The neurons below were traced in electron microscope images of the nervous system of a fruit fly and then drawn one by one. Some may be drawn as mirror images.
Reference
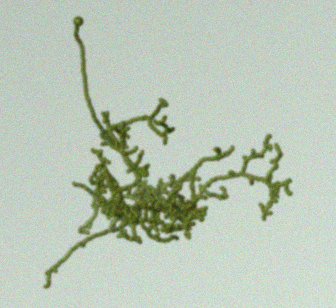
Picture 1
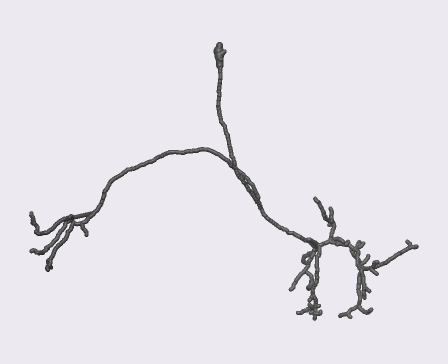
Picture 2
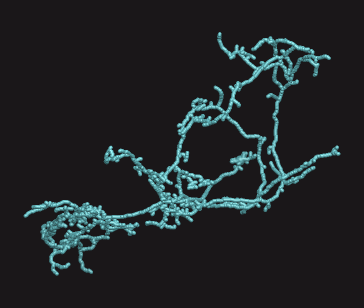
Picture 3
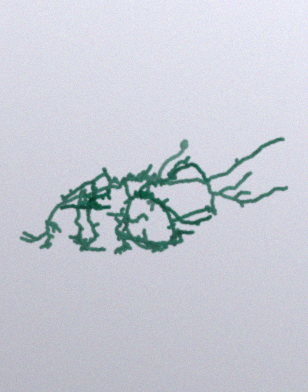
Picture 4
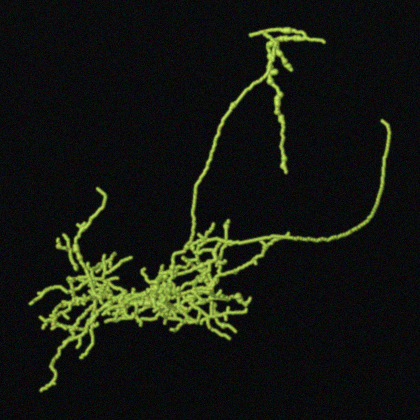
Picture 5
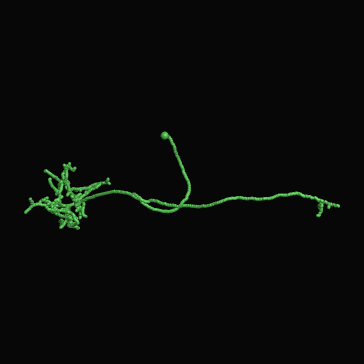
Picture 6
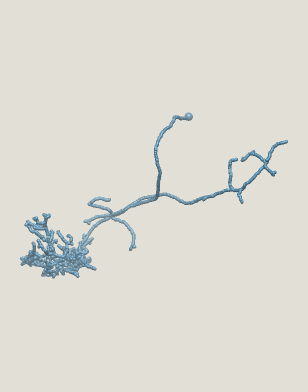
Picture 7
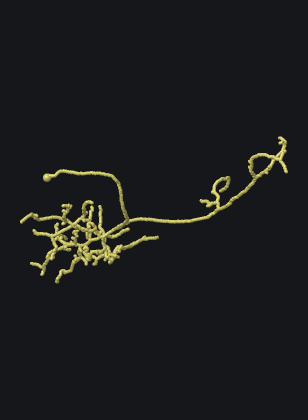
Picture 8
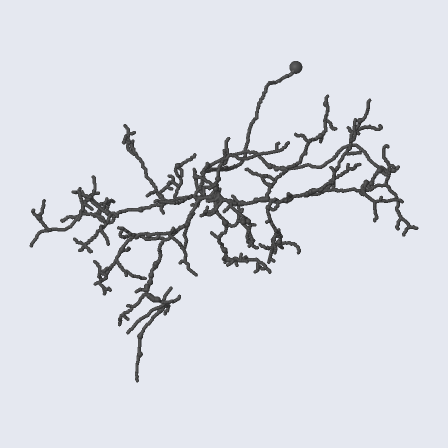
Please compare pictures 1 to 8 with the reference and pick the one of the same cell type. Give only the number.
8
